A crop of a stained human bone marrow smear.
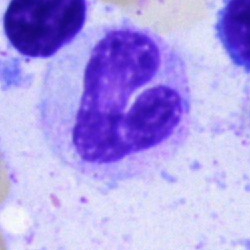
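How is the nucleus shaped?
A deep narrow cleft cuts into it from the upper right, and it forms two lobes, the larger on the left and the smaller on the right.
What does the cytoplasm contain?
Fine, faint lilac granules in pale greyish blue cytoplasm.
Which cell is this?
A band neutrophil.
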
